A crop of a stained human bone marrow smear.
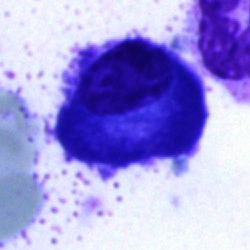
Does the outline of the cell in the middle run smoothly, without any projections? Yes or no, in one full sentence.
No, what this cell has is a rough outline, not a smooth one.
